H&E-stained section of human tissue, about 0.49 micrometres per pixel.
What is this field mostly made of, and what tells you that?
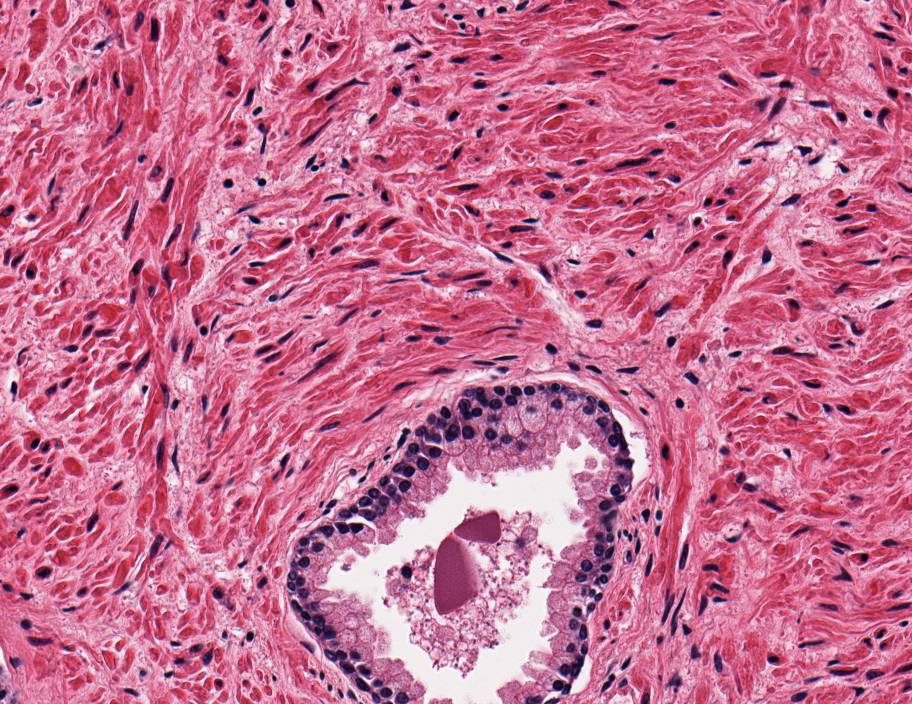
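Fibromuscular stroma. Dense stroma fills most of the field: smooth muscle cells with pink cytoplasm in bundles interlacing in many directions, nuclei elongated, cigar-shaped, blunt-ended.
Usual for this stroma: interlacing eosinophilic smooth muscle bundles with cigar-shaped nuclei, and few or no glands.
One gland only, lower centre, lined by columnar cells with pale, finely vacuolated cytoplasm.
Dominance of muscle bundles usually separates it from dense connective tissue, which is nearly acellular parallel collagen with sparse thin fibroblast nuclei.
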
